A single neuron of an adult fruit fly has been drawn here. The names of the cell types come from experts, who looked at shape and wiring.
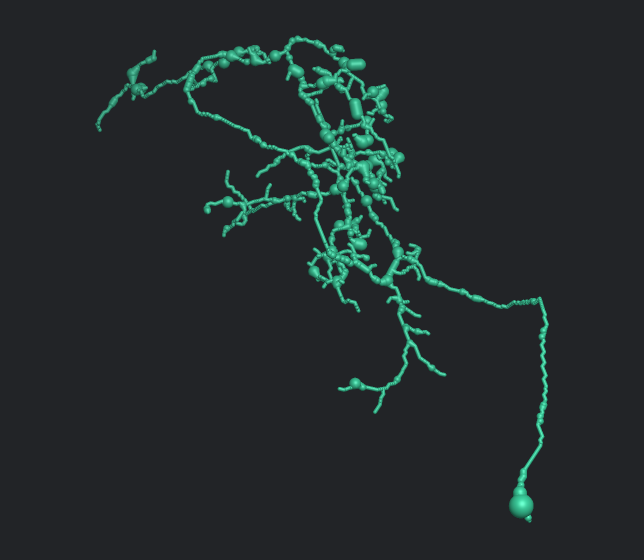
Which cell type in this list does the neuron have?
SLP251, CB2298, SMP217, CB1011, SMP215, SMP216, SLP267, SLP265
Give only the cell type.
SLP265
